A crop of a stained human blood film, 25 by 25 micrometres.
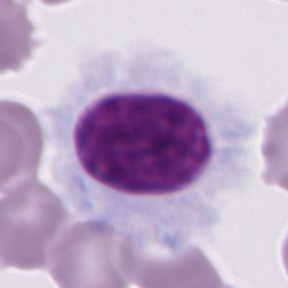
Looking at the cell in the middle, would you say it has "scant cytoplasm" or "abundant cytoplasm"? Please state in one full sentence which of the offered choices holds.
The cytoplasm of this cell is abundant.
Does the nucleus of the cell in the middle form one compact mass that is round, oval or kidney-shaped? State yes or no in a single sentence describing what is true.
Yes, in this cell the nucleus forms one compact round, oval or kidney-shaped piece.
